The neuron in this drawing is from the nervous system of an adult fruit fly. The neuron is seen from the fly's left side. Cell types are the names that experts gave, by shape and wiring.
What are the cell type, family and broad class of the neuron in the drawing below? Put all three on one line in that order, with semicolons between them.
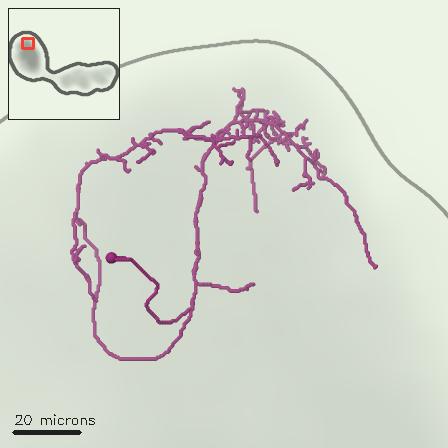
SLP040; hemilineage SLPal2; central-brain intrinsic neuron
